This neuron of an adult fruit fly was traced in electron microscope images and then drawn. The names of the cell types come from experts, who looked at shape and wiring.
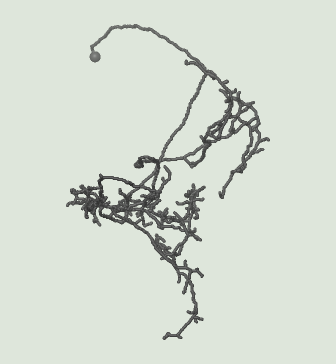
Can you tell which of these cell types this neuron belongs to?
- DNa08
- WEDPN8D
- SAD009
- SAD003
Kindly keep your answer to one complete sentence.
This neuron belongs to the cell type SAD009.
